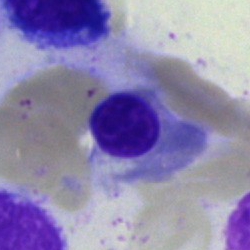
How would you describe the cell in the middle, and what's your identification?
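On position, the nucleus lies at the left of the cell, and most of the cytoplasm extends to its right. On staining, the chromatin is dark purple and looks dense. No nucleolus can be seen in the nucleus, and the cytoplasm shows no granules. This is an erythroblast.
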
